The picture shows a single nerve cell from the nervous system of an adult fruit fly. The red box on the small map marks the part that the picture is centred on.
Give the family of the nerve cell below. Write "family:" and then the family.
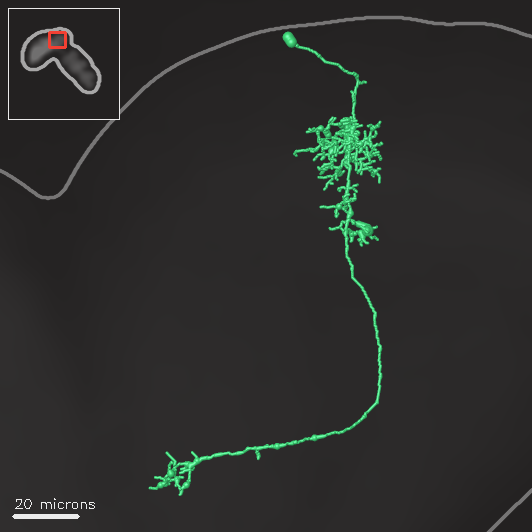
family: Tm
